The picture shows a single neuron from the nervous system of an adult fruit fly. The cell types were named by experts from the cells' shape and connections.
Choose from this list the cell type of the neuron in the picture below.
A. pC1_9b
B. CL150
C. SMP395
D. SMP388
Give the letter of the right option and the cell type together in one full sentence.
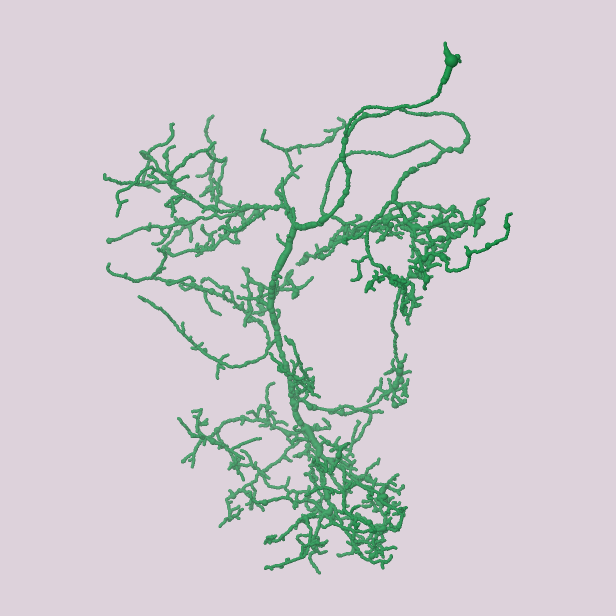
Of the choices offered, option B, CL150, is the cell type of the neuron.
